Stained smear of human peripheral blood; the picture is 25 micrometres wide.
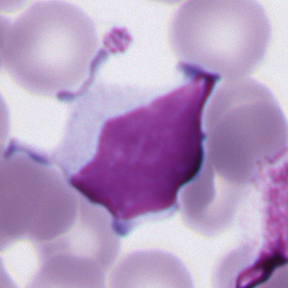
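Typical lymphocyte at the centre of a stained human peripheral blood smear under the light microscope. Angular nucleus with several pointed corners; chromatin dense and nearly uniformly dark purple. Very pale greyish-lilac cytoplasm, lying mainly to the upper left of the nucleus.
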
